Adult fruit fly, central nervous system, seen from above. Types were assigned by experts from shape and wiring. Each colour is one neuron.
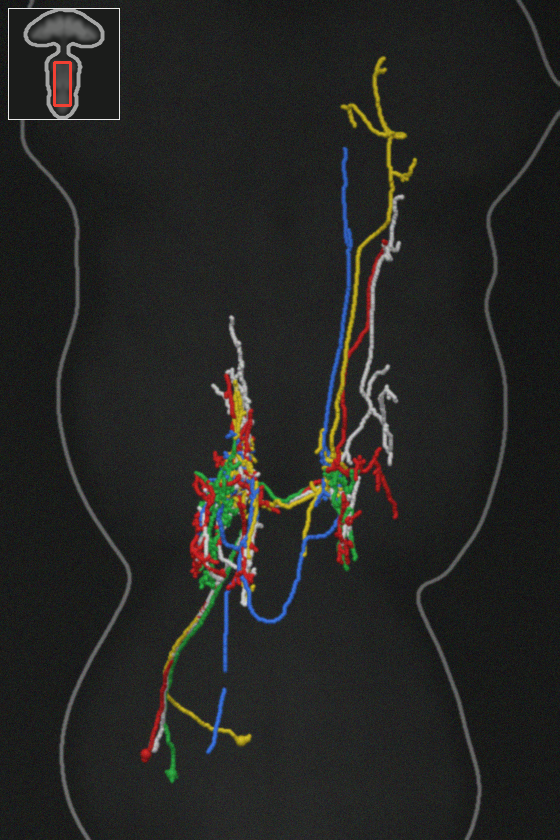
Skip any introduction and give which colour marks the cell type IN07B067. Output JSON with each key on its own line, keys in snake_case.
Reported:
{
 "colour": "red"
}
